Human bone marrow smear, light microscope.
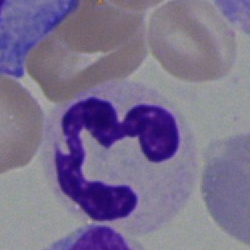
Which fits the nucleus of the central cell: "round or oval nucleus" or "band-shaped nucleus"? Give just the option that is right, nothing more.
Band-shaped nucleus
